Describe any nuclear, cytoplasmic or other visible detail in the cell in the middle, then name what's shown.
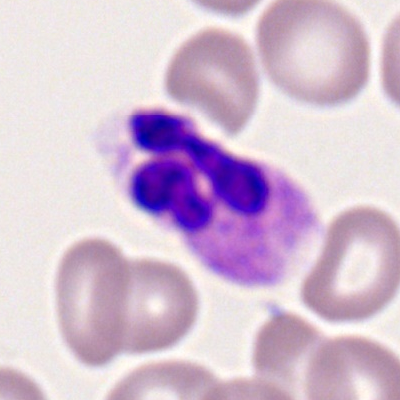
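Several lobes make up the nucleus, joined by narrow connections. Pinkish-lilac cytoplasm, most abundant at the lower right end of the cell, contains fine pinkish-purple granules. From the upper left end projects a pale, faintly stained extension. The cell is a segmented neutrophil.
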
